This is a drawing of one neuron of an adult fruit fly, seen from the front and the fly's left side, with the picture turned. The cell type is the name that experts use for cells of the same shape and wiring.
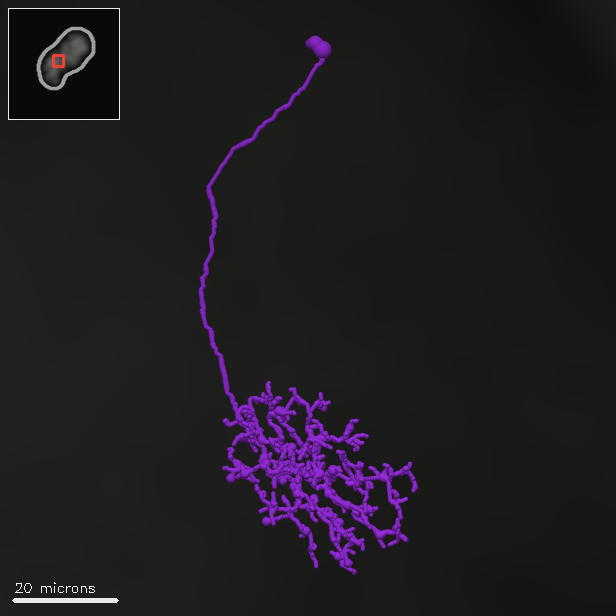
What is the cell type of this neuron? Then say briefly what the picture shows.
Its cell type is Pm1. This is an optic-lobe intrinsic neuron. The cell body can be seen at the top of the picture. By the scale bar it is about 100 microns tall in this view. Dozens of branch ends can be seen.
